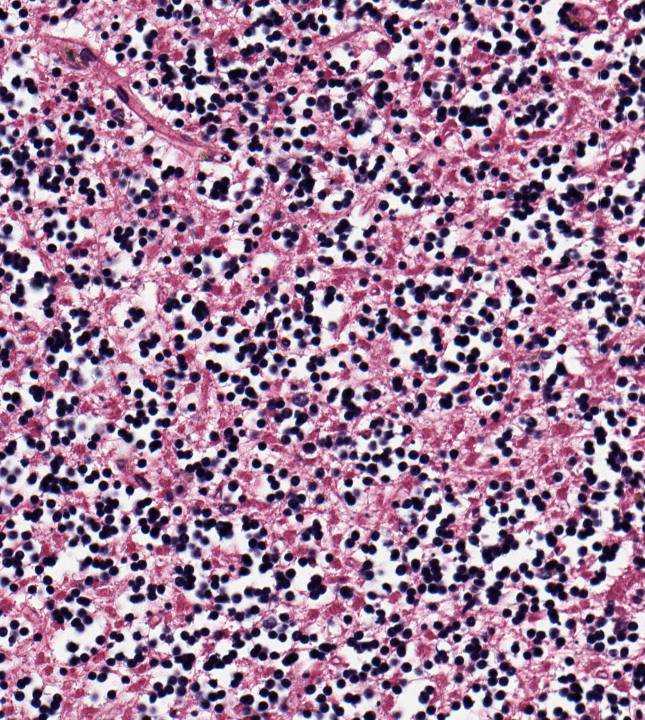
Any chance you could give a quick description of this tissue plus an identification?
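Small, round, deeply dark-staining nuclei are packed densely and fairly evenly across the whole field, with scarcely any cytoplasm visible around them. Pink fibrillary material forms irregular strands and small islands between them. A thin-walled vessel crosses the upper left corner diagonally. The tissue is cerebellum.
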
